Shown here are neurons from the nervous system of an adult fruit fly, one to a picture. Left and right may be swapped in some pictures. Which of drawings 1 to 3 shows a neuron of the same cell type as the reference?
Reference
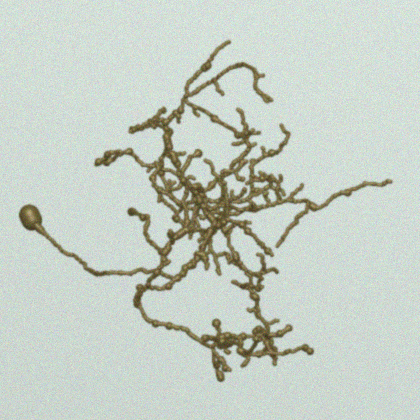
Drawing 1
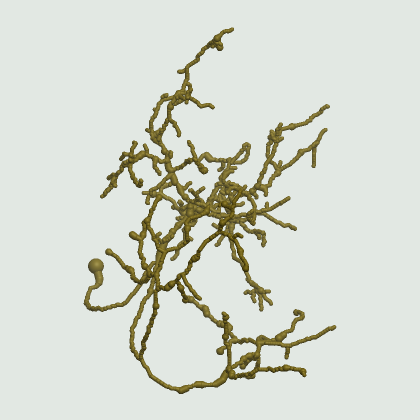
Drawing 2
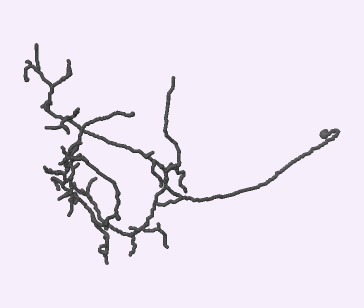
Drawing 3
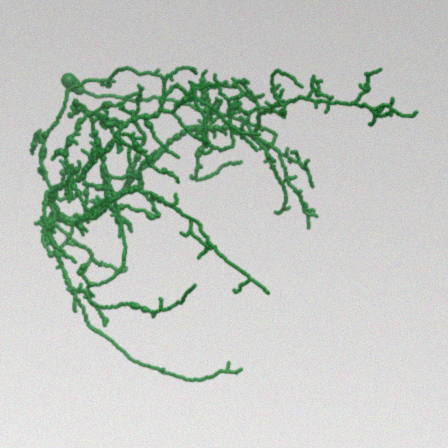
1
